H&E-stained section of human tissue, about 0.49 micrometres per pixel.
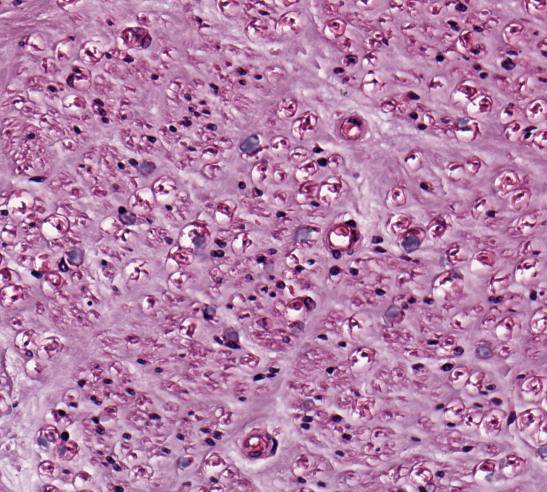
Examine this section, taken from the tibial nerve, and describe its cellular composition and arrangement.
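Small dark nuclei, oval to slightly elongated, lie singly between round profiles across the whole field. Epithelium, glands and fat cells are absent throughout. No large blood vessel with a distinct wall and lumen is present.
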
